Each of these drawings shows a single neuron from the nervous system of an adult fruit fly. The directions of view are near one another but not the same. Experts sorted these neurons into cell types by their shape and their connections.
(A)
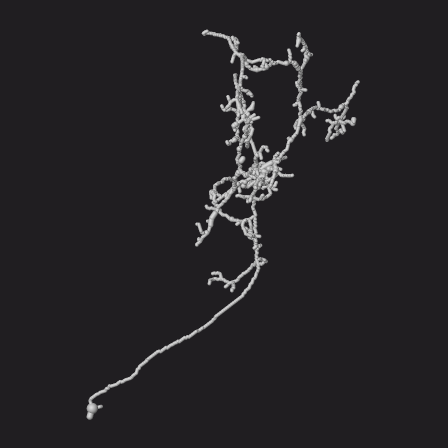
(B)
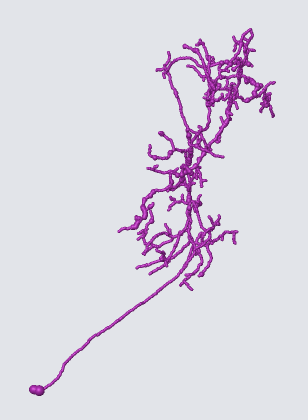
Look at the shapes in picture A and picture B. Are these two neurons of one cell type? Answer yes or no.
no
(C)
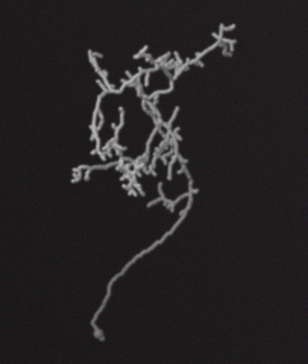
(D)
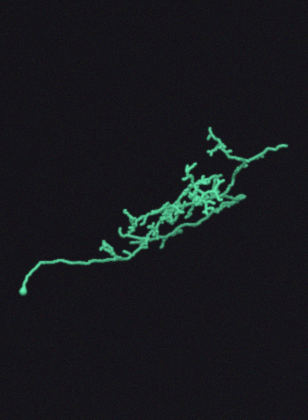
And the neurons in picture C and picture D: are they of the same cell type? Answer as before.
yes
